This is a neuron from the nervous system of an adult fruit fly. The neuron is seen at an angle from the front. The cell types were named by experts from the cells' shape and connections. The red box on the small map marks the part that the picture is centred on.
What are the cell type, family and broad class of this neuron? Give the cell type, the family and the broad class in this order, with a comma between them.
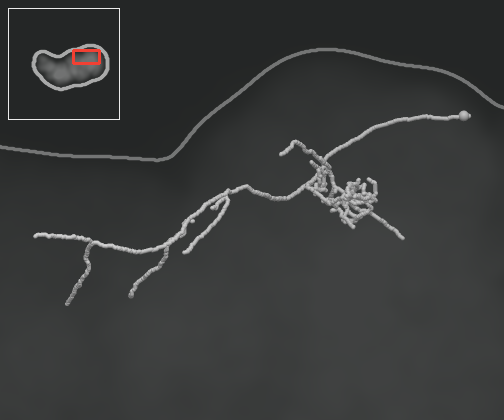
LHPV6f1, hemilineage LHp2, central-brain intrinsic neuron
